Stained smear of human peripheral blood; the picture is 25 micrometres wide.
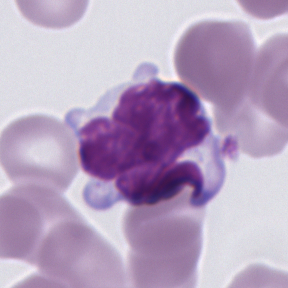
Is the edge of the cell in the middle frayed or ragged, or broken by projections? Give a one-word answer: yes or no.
Yes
